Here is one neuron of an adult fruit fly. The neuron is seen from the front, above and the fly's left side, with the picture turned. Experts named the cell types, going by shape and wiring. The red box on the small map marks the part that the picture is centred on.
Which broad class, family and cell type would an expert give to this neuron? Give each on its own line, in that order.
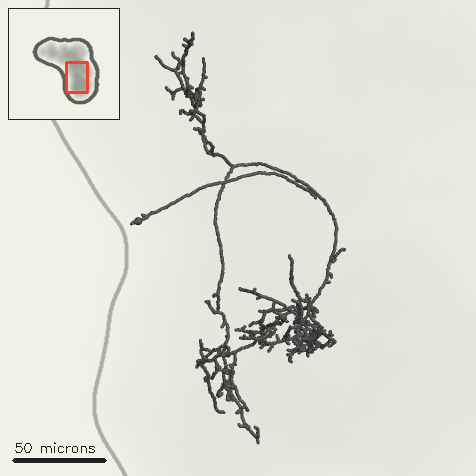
central-brain intrinsic neuron
hemilineage DM1_antero_dorsal
CRE092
